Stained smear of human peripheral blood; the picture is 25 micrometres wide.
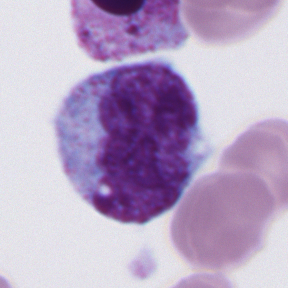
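Monocyte, the nucleated cell at the centre of a stained peripheral blood smear. Nucleus fills the right side; most cytoplasm lies on the left, pale greyish-blue, with fine pinkish-purple granules scattered through it. One small clear vacuole in the lower part of the cell beside the nucleus.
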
